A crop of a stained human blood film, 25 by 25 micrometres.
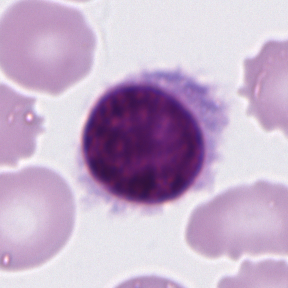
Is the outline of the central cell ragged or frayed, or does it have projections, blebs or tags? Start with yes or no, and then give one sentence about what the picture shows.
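Yes. The cell's edge bears many fine, hair-like projections.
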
